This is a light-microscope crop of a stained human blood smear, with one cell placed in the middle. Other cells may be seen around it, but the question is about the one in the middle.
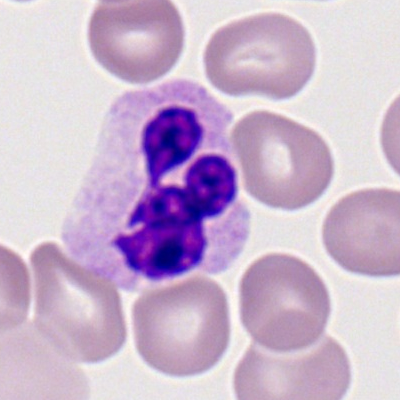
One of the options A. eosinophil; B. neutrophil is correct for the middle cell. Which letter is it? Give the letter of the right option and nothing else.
B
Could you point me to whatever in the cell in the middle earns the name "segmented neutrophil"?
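Two features of this cell go with a segmented neutrophil. First, the chromatin is dark purple and coarsely clumped.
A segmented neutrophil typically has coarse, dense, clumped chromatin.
Second, the cytoplasm is plentiful and pale pinkish-lilac.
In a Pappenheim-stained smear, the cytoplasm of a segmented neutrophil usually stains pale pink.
The cytoplasm also holds fine, faint granules, and the cell outline is irregular rather than smoothly round.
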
